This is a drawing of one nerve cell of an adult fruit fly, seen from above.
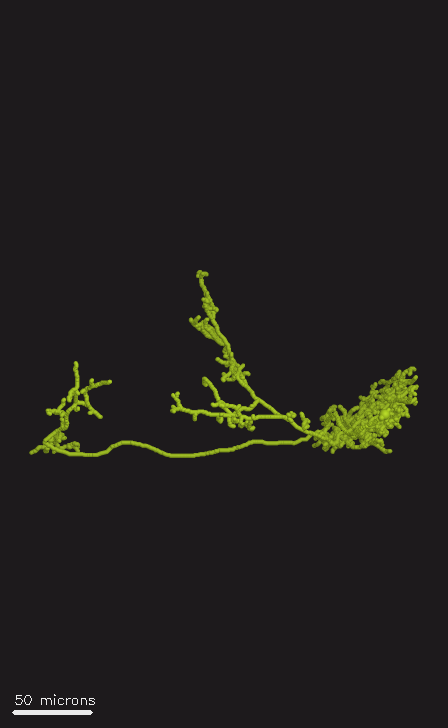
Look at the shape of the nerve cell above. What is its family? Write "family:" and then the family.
family: LoVP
